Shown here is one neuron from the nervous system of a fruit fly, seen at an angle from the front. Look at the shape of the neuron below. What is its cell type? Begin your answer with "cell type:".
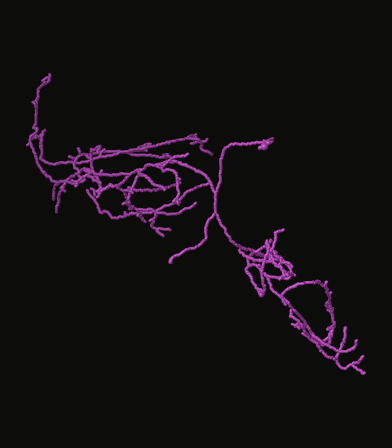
cell type: CRE037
